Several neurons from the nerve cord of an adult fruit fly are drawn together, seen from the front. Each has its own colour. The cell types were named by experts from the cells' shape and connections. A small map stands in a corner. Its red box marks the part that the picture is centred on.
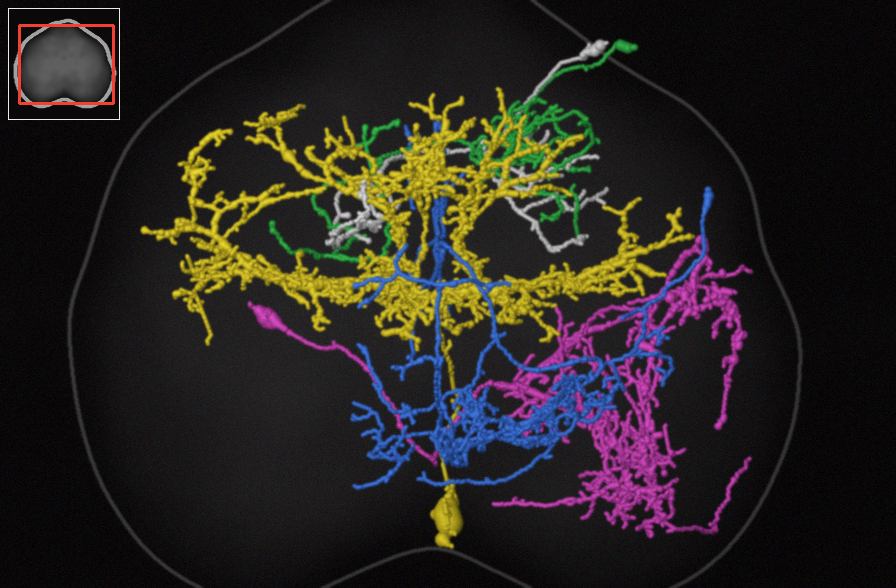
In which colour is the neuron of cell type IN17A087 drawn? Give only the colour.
blue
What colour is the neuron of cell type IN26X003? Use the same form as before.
magenta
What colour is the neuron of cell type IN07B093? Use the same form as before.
green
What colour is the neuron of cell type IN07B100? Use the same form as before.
white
